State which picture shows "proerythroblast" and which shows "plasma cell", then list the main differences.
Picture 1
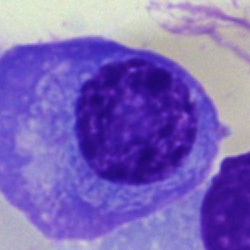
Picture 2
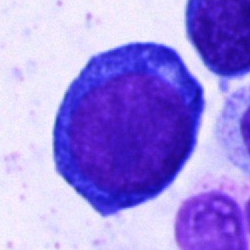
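Picture 1: plasma cell. Picture 2: proerythroblast. Chromatin: coarse and clumped in picture 1, dark purple masses between paler spots; fine, evenly spread and purple in picture 2. Cytoplasm amount: abundant in picture 1, covering more area than the nucleus; a narrow rim around the nucleus in picture 2. Cytoplasm colour: blue-violet in picture 1; deep blue in picture 2. Pale area: a finely mottled zone left of the nucleus in picture 1; a patch at the upper right next to the nucleus in picture 2. Outline: picture 2 somewhat angular, with several flattened edges rather than a smooth circle.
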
